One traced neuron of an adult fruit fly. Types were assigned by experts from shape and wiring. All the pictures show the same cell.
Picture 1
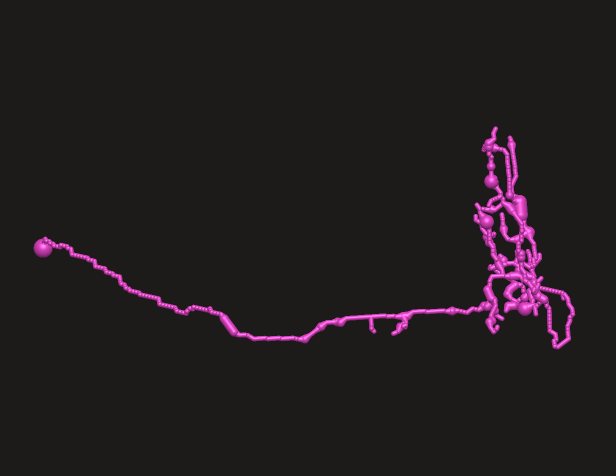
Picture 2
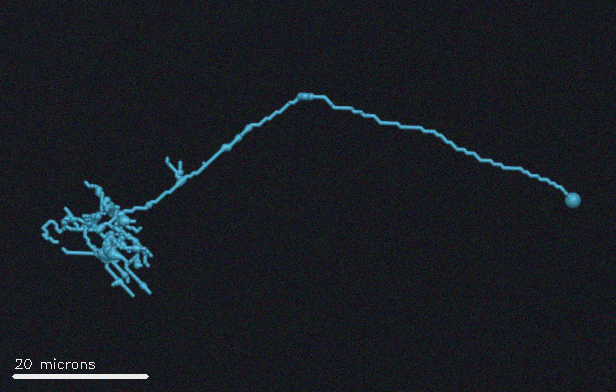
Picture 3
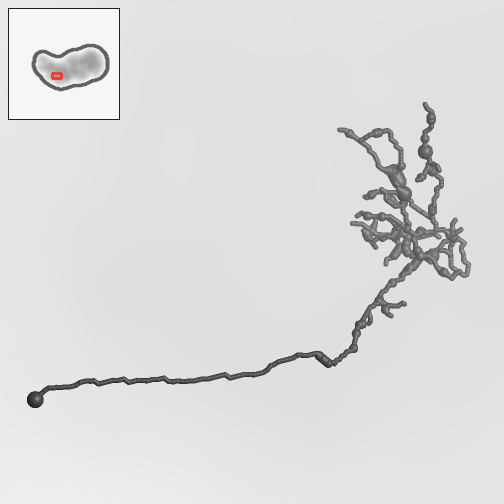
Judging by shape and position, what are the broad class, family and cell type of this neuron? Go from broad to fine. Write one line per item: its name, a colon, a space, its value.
broad class: optic-lobe intrinsic neuron
family: Cm
cell type: Cm1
